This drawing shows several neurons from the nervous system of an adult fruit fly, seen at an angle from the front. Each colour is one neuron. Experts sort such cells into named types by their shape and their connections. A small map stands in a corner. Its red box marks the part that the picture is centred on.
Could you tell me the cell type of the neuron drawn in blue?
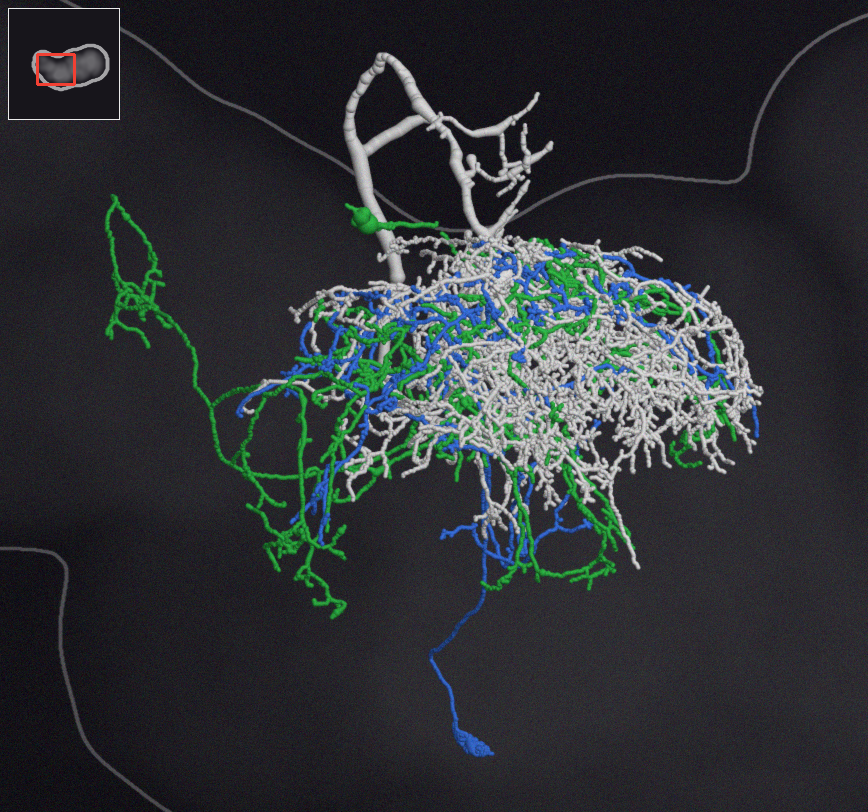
IN00A022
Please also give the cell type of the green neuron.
dMS5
